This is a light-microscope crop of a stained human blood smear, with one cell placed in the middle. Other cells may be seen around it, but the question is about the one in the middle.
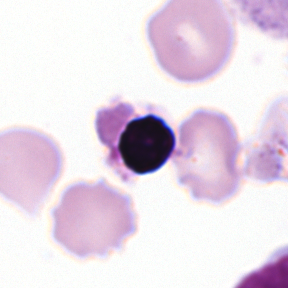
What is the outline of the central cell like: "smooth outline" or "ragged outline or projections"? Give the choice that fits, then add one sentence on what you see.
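Ragged outline or projections. The outer edge of the cytoplasm is irregular and ragged.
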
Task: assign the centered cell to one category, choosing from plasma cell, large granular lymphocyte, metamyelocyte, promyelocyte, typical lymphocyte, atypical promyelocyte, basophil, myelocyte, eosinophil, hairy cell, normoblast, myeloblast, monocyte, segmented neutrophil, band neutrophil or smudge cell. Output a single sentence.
The cell marked by its central position in the crop is a normoblast.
